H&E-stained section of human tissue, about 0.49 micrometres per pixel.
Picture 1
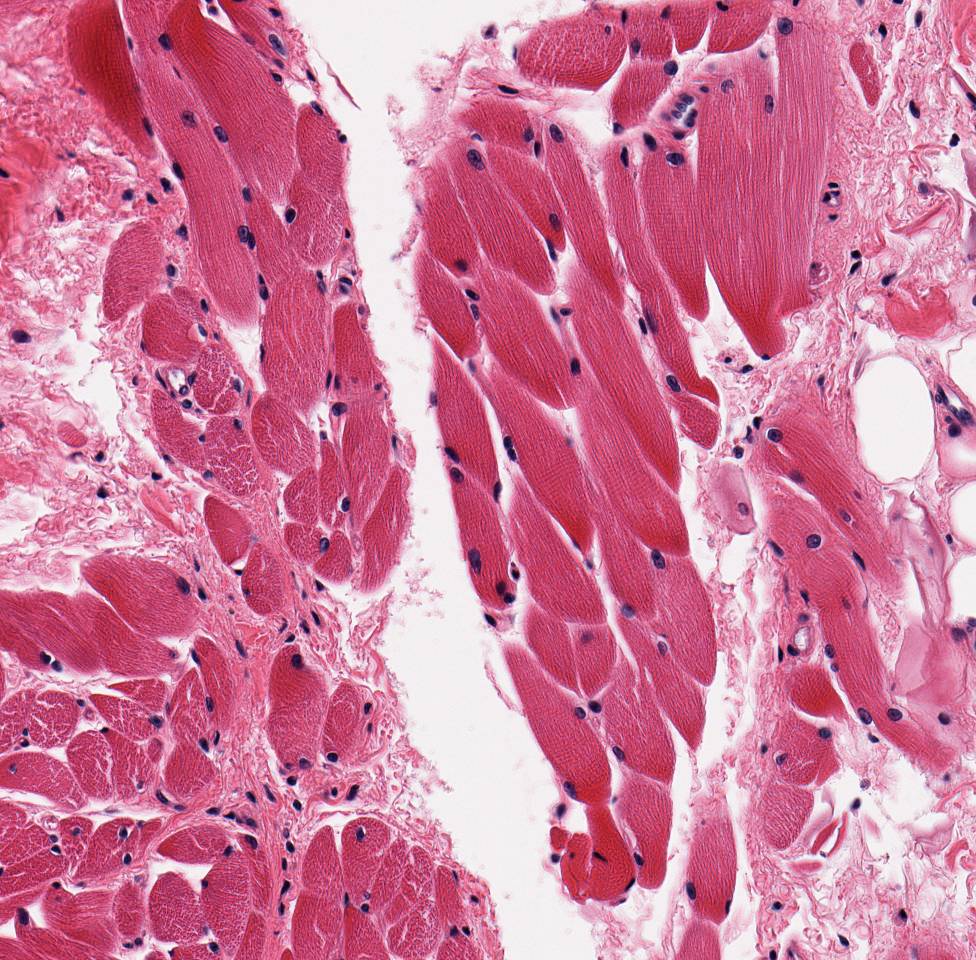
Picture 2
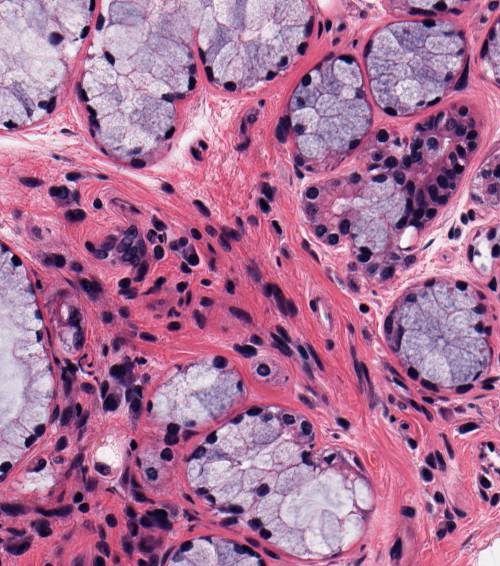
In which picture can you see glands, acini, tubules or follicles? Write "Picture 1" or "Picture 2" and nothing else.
Picture 2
